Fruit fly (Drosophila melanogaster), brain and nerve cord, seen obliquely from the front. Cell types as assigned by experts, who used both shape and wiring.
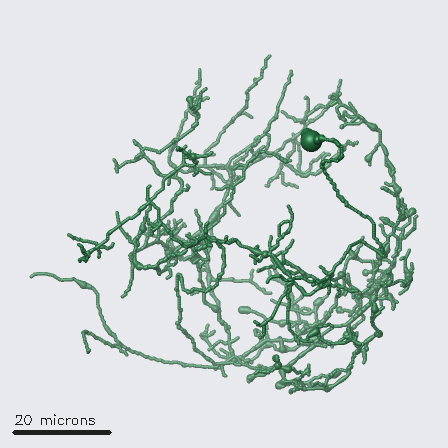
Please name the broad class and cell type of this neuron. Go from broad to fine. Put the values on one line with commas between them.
nerve-cord intrinsic neuron, INXXX382_b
